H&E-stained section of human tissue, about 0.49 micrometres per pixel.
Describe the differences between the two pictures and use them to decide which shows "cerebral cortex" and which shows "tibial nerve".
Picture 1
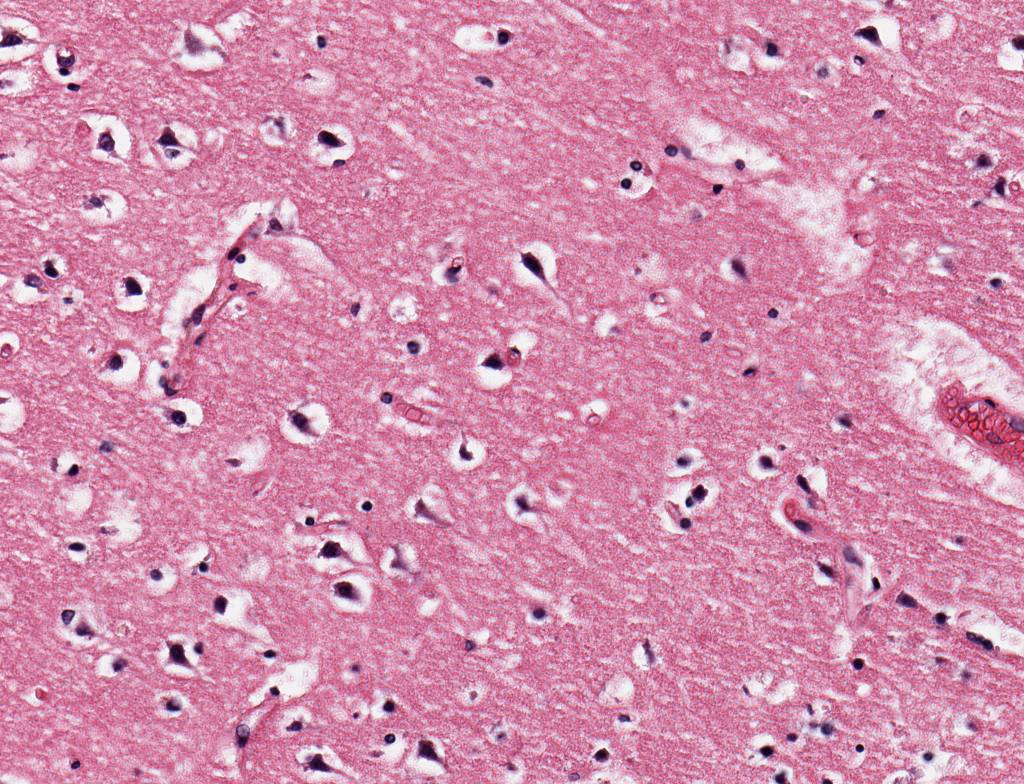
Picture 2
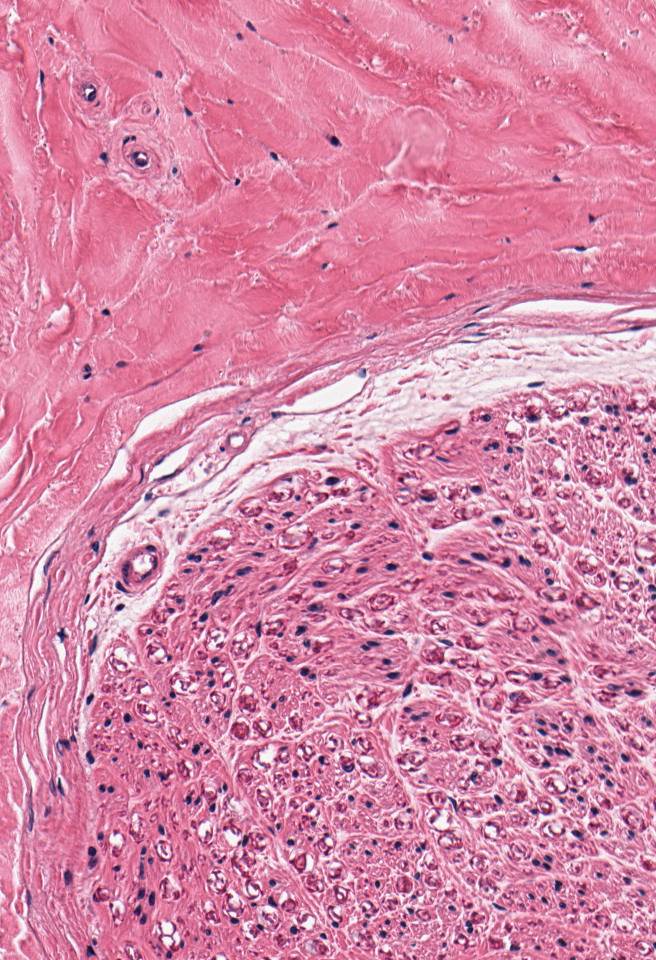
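Answer: the cerebral cortex is picture 1 and the tibial nerve is picture 2. In the cerebral cortex, the whole field is a pink, finely fibrillary matrix through which cells are scattered singly rather than grouped into units. Many small, round, dark nuclei with no visible cytoplasm lie between the neurons, and a vessel cut lengthwise at the right edge holds tightly packed red blood cells. No epithelium, glands or fat cells are present anywhere in that field. In the tibial nerve, dense pink fibrous tissue fills the upper part of the field, and a rounded bundle of fine fibres fills the lower right. These fibres are cut across as many small round profiles, many with a central pink dot inside a clear halo, and small dark oval nuclei are scattered between them throughout the bundle.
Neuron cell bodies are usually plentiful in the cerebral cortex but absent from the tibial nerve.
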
